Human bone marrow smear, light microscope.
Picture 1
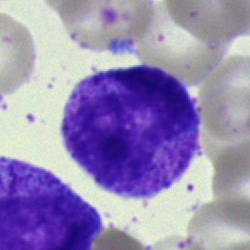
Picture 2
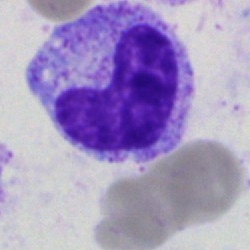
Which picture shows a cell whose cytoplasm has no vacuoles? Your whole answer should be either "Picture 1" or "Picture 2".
Picture 1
